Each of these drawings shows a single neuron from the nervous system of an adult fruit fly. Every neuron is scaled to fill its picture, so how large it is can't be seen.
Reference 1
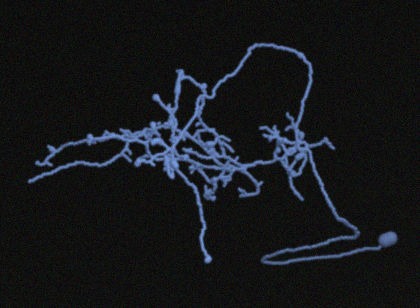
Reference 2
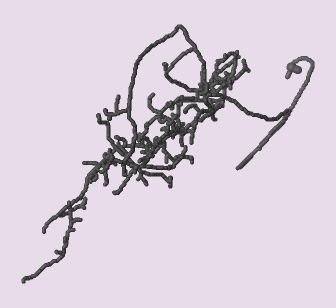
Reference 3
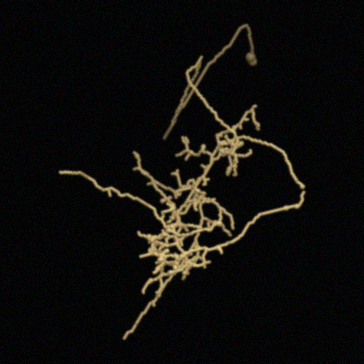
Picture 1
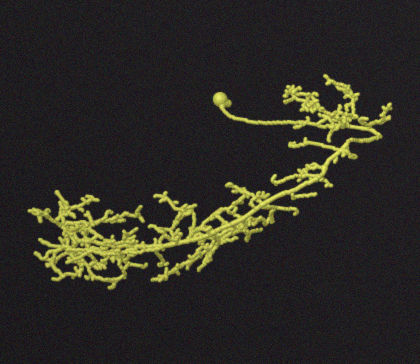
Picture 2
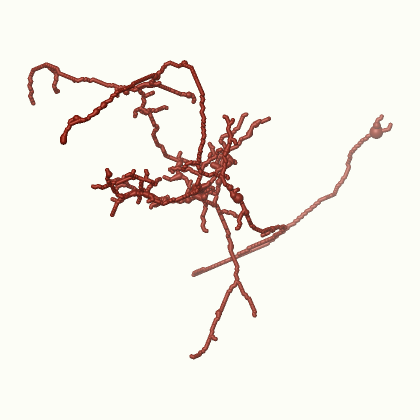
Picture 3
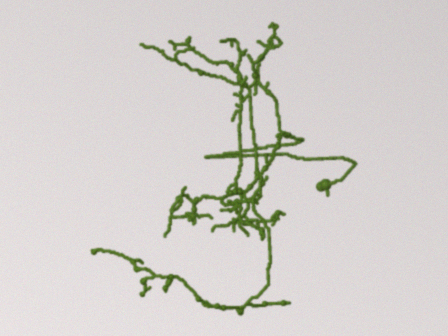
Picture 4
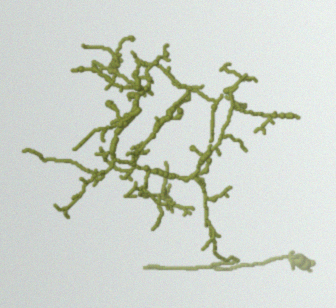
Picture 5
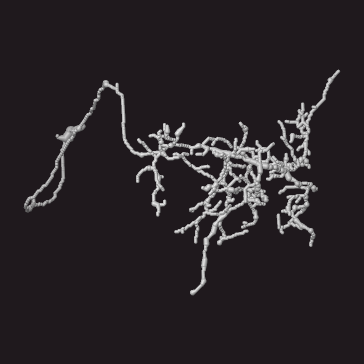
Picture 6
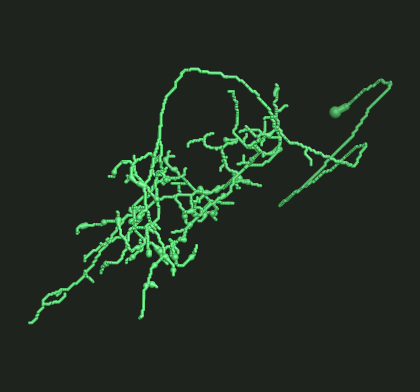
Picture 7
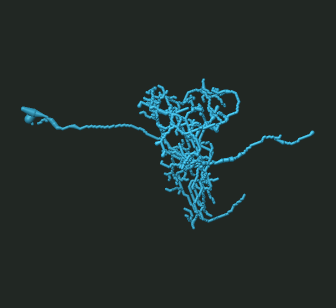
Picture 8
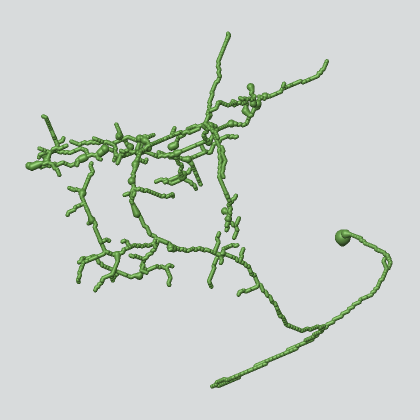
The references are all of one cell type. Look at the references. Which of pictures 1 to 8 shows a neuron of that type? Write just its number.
6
